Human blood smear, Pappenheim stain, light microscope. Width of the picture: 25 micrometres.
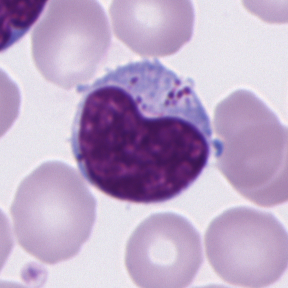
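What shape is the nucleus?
Bean-shaped, with a notch on its upper side. It measures about 12 by 9 micrometres, lies toward the bottom of a cell about 13 micrometres across, and fills about 70% of the cell's area.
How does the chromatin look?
Dark purple and coarsely clumped.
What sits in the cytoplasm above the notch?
A small group of coarse reddish-purple granules.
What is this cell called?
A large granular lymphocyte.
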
